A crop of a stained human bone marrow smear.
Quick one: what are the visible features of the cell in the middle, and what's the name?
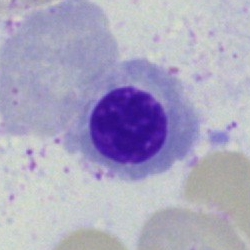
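Look first at the chromatin: it is dense, dark purple and coarsely clumped. Now search the nucleus for a nucleolus; you won't find one. Next, follow the cytoplasm, which forms a complete rim around the nucleus. It shows no visible granules. This cell is an erythroblast.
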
